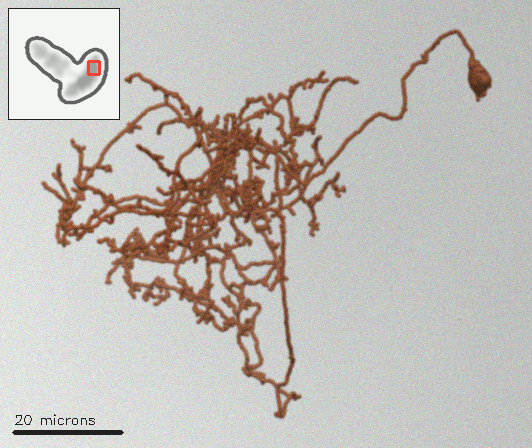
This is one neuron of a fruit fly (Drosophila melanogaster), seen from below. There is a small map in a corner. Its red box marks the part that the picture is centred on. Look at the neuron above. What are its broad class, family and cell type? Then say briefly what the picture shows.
It is a central-brain intrinsic neuron. The family is hemilineage SLPal2. It is of cell type SLP042. The cell body can be seen at the upper right of the picture. From left to right in the picture it spans about 85 microns. Dozens of branch ends can be seen.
